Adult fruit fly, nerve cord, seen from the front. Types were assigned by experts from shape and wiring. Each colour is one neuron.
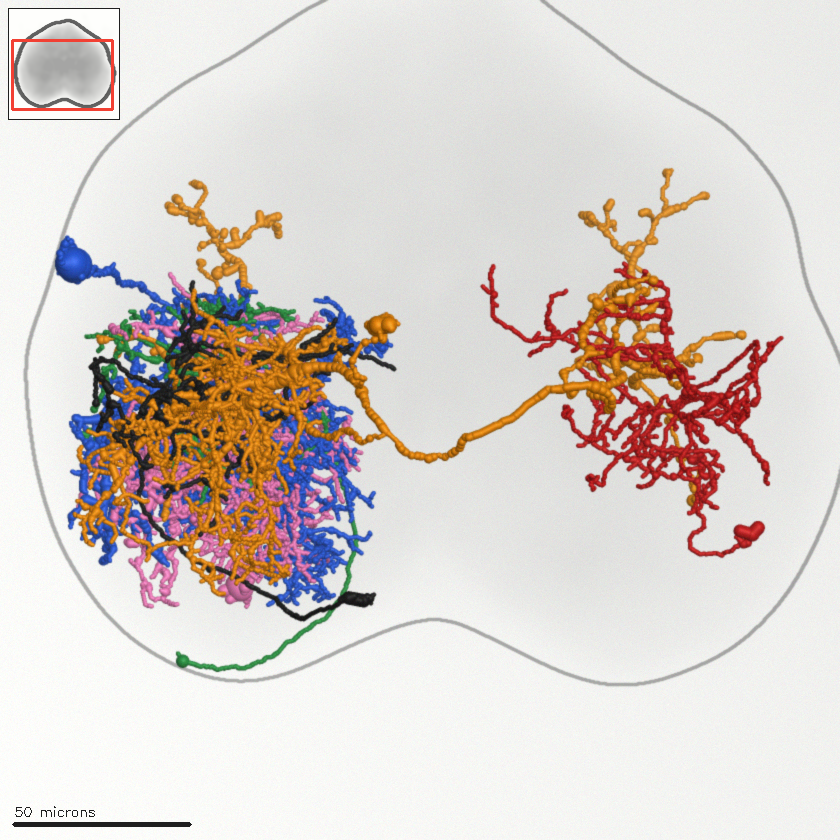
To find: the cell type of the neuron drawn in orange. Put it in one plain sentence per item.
The cell type is IN01A002.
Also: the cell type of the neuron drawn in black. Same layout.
The cell type is IN04B097.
